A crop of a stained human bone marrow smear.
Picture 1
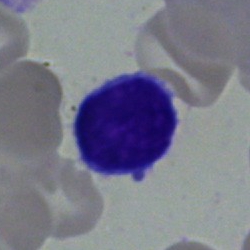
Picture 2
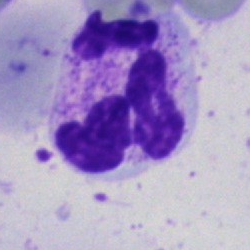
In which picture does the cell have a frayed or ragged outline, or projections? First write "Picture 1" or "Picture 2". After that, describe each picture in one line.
Picture 1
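What picture 1 shows: A small round bleb protrudes from the bottom edge of the cell.
What picture 2 shows: The cell has a smooth, rounded outline.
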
